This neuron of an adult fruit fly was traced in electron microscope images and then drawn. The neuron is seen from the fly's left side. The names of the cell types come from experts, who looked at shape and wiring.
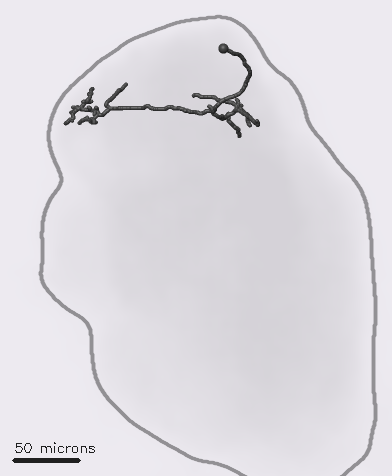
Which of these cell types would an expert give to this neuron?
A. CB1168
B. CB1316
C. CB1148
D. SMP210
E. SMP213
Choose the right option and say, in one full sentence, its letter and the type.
The cell type of the neuron is SMP213, listed as option E.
